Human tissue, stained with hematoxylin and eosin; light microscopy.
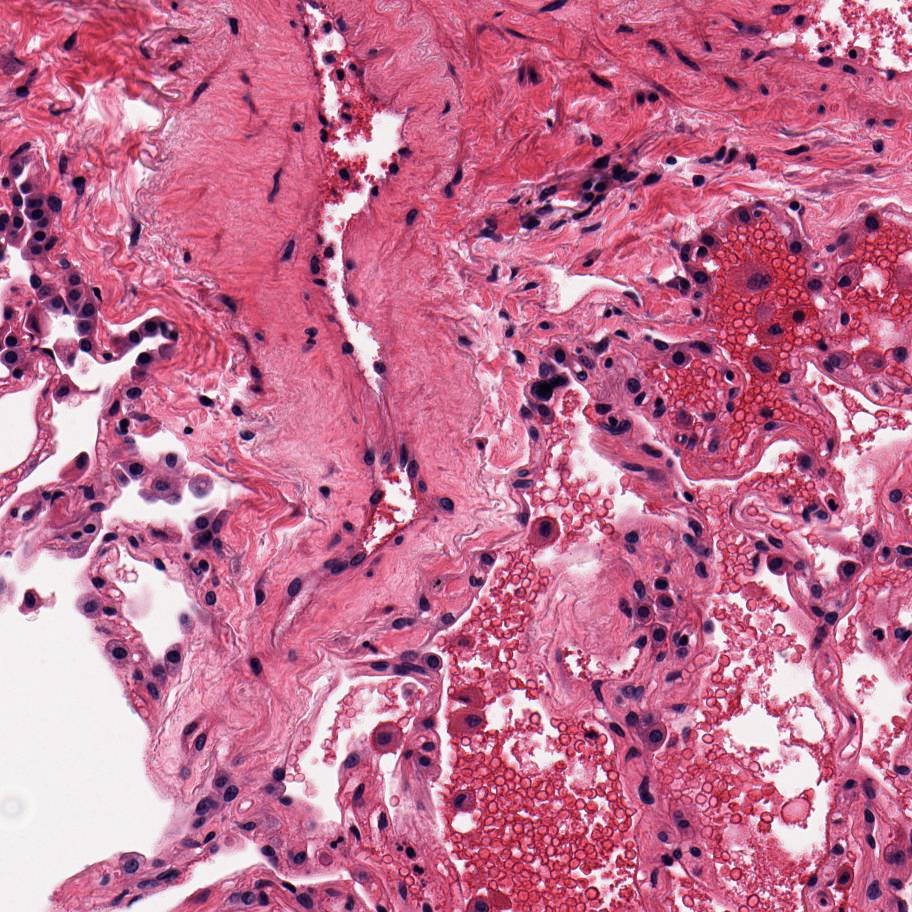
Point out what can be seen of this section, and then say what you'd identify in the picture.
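Fibrous band holds a narrow, slit-like channel with scattered red blood cells. Spaces in right half packed with red blood cells. Airspaces at left edge largely empty, white. Lung.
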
